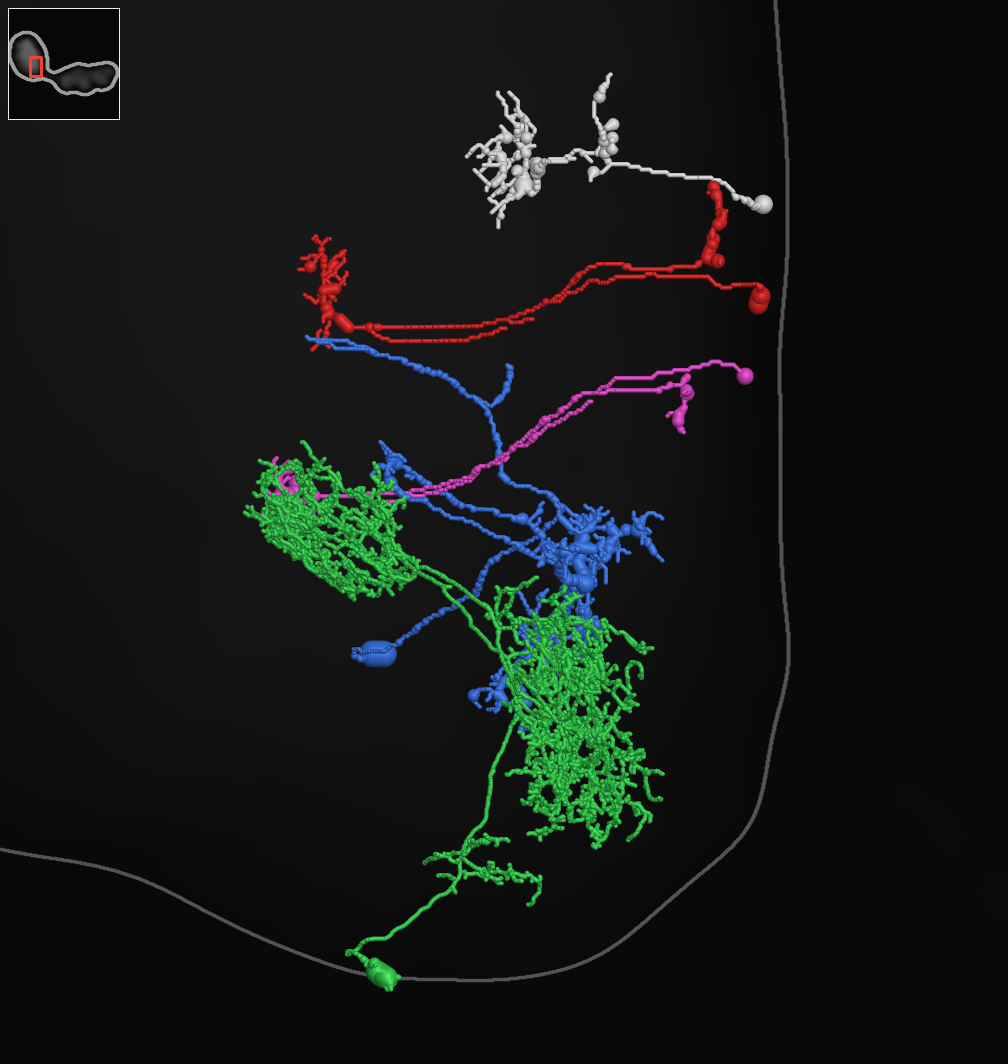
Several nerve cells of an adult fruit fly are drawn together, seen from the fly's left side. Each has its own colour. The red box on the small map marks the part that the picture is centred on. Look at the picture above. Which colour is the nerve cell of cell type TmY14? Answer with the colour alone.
blue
